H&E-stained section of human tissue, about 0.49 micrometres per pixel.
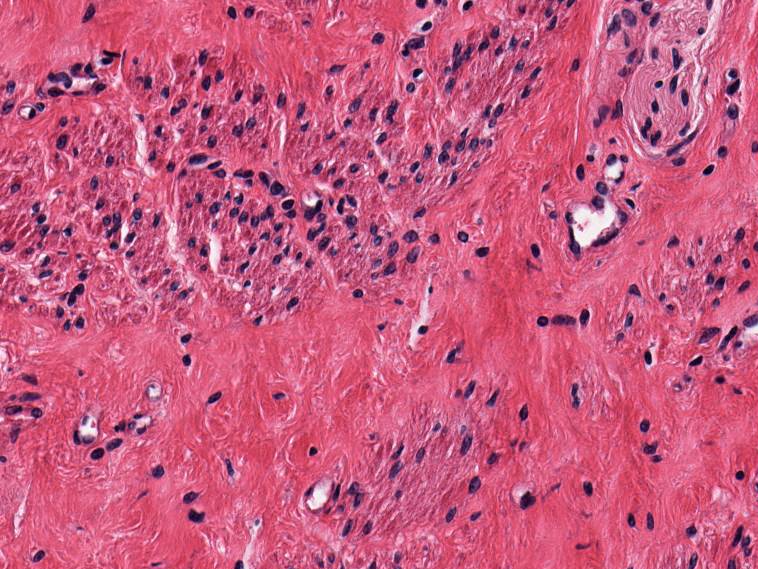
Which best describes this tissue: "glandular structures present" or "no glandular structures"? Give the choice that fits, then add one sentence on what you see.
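No glandular structures. No epithelium or glands are present anywhere in the field.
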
